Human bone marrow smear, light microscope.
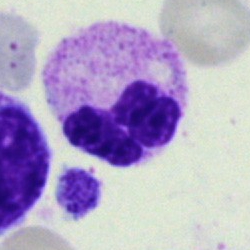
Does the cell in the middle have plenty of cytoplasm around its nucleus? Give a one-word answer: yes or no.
Yes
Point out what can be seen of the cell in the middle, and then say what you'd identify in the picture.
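A smooth, roughly round outline bounds the cell. Its nucleus lies in the lower half, with dense, dark purple chromatin. The cell is a segmented neutrophil.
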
